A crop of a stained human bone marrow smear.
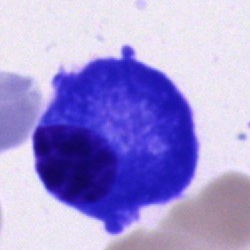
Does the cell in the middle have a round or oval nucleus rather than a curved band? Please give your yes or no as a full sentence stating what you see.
Yes, within this cell the nucleus forms one compact mass that is round or oval.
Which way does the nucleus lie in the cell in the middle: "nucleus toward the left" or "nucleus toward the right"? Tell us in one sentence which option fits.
The cell has its nucleus positioned toward the left.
